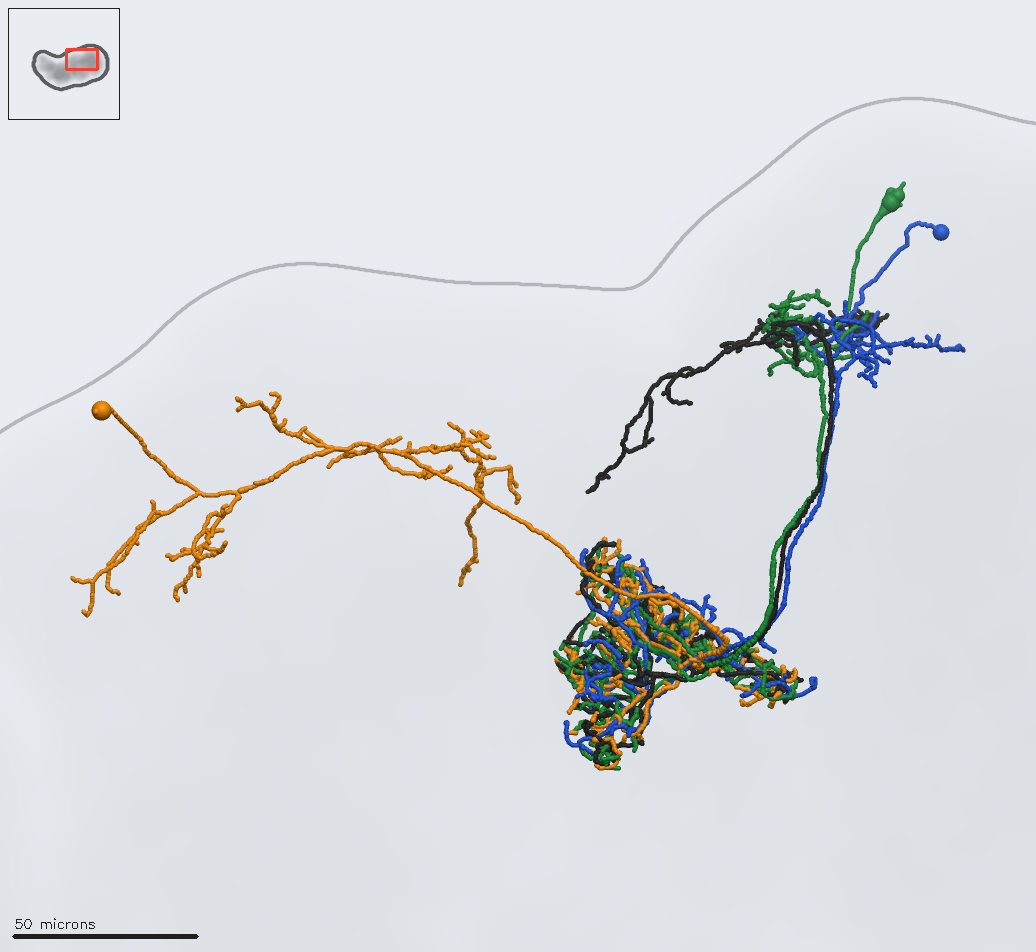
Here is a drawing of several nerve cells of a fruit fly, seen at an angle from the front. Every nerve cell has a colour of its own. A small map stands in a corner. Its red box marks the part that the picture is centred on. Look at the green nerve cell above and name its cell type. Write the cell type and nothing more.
FB2E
